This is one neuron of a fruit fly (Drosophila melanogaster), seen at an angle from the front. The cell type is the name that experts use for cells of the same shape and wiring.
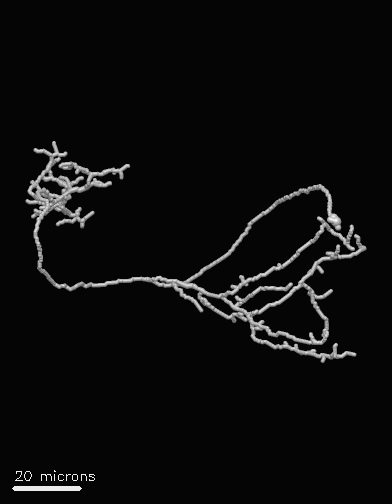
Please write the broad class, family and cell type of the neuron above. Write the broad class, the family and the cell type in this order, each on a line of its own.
central-brain intrinsic neuron
hemilineage SLPad1_posterior
CB2116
